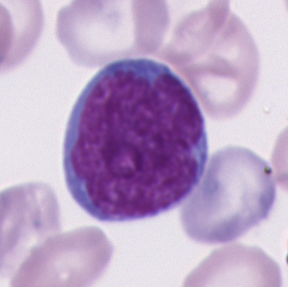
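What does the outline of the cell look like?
It is smooth and roughly oval, without surface projections or blebs.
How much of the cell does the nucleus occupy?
Most of it, leaving only a narrow rim of cytoplasm in which no granules can be seen.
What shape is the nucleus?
Rounded, with a small notch at its top edge.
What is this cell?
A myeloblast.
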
